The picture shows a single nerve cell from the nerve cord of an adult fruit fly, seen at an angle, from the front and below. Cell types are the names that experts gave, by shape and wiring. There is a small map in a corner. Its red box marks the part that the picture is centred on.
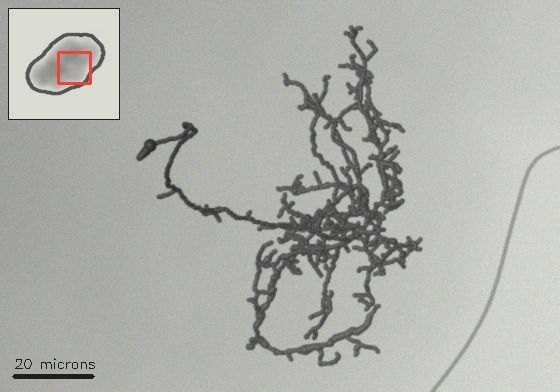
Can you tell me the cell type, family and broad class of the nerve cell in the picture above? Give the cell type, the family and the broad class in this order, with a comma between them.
IN14A043, hemilineage 14A, nerve-cord intrinsic neuron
